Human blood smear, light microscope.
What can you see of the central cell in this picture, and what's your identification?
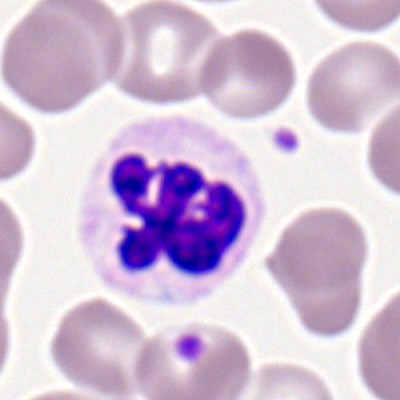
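Chromatin: dark purple and coarsely clumped. No nucleoli are seen in the nucleus. The cytoplasm contains no large orange-red granules and no vacuoles. The cell is a segmented neutrophil.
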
